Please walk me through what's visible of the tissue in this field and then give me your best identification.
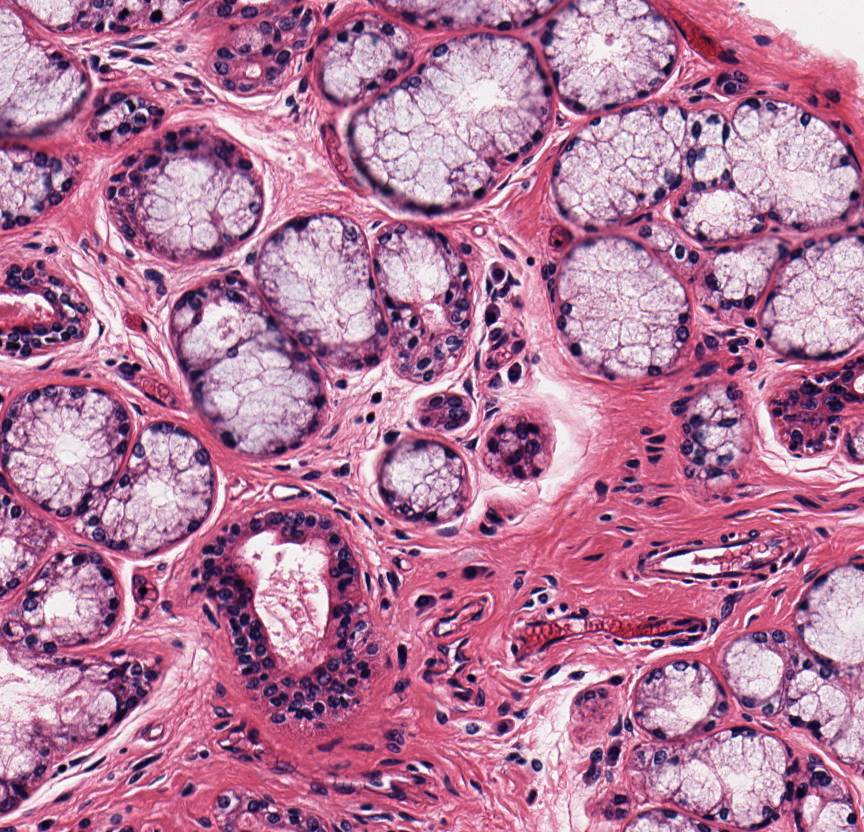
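Most of the field holds closely packed rounded glandular acini, separated by bands of pink fibrous stroma. Cells of most acini have pale, foamy, greyish-lilac cytoplasm and small, dark nuclei flattened against the outer edge. A few small clusters of pinker cells with round nuclei lie among them, one near the centre. This is minor salivary gland.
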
